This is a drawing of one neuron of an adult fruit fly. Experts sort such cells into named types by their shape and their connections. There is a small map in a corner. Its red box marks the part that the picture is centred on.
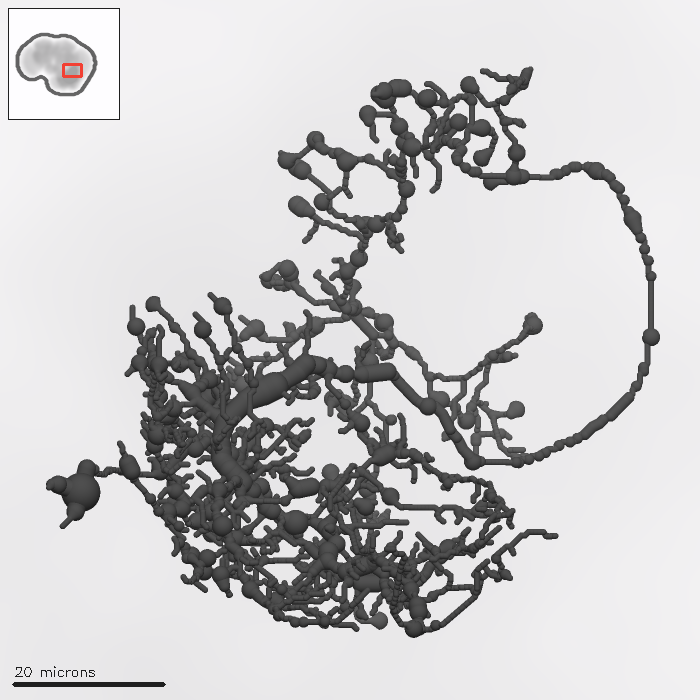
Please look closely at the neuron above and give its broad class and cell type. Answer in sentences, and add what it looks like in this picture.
It is a nerve-cord intrinsic neuron. The cell type is INXXX281. By the scale bar it is about 80 microns wide in this view. More than a hundred branch ends can be seen.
